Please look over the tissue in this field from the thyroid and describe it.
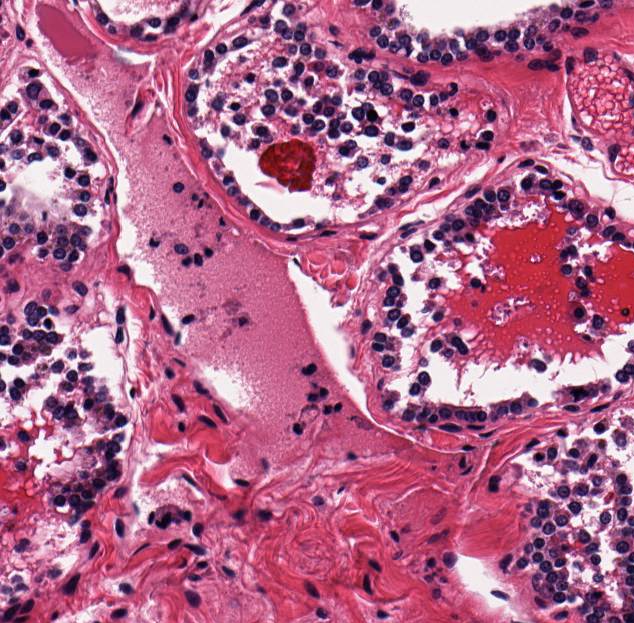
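See how each tubule is bounded by a thin pink fibrous wall holding flattened, elongated nuclei. In the upper middle tubule, the lumen holds a single dark red rounded clump. At right centre, a tubule's lumen is filled with bright red material. Along the bottom, the stroma is dense pink collagen in wavy bundles with few spindle nuclei.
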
